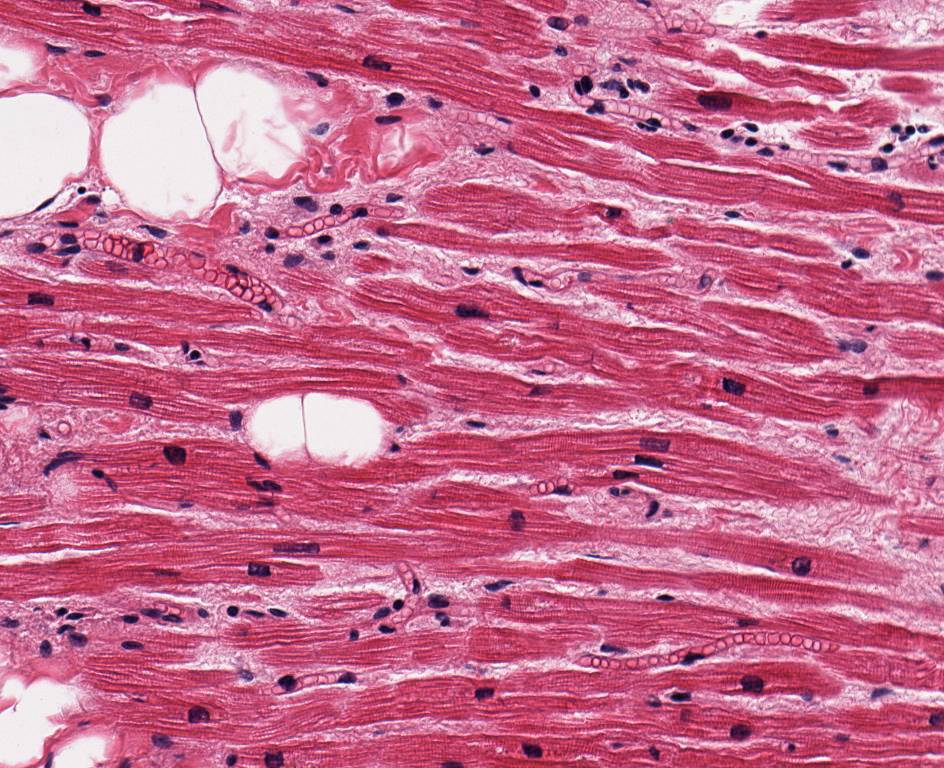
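Atrial appendage of the heart, haematoxylin and eosin. Muscle fibres run roughly horizontally across the whole field, and looking closely, they carry fine cross-striations. Their nuclei sit centrally within the fibres, and the fibres branch and join their neighbours.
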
